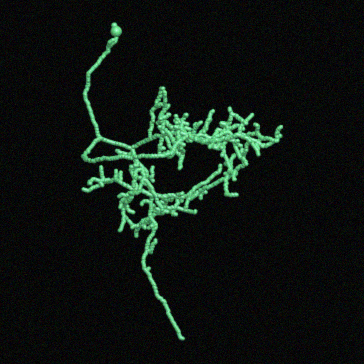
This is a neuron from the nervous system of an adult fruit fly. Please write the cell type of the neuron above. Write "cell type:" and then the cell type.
cell type: SLP036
